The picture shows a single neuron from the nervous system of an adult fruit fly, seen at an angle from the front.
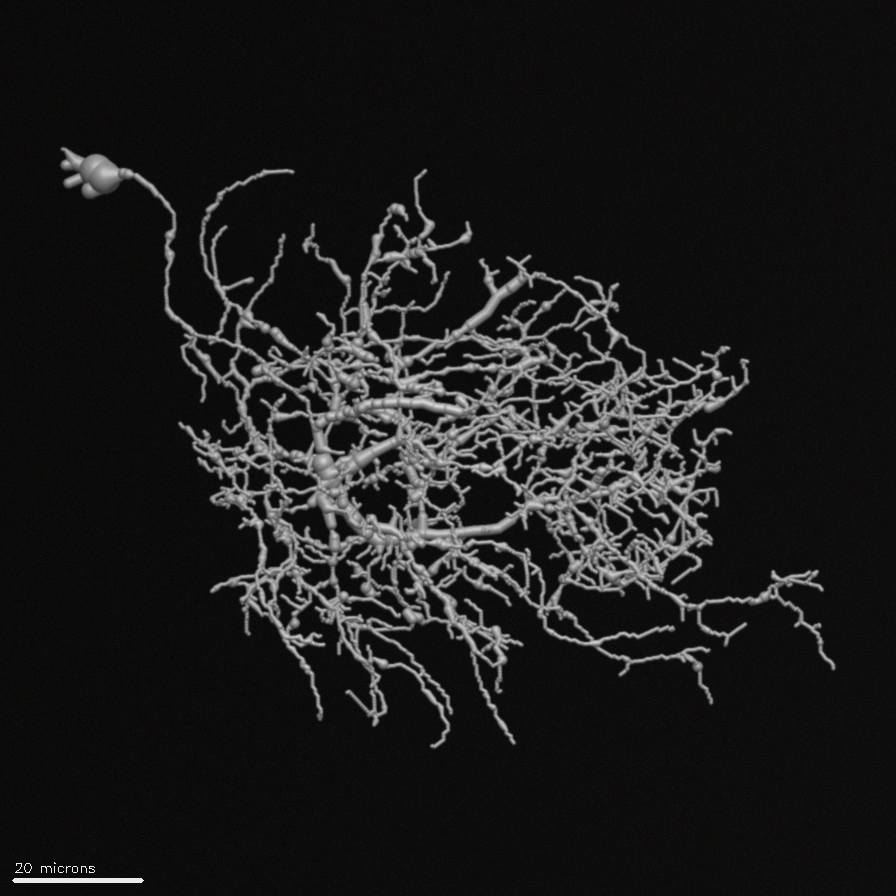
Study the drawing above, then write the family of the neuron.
hemilineage VLPl2_medial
